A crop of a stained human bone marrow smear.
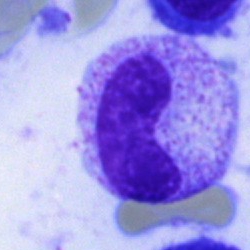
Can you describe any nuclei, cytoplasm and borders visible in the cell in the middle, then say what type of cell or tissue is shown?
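Point one is the outline, which is roughly round. Point two, the nucleus: kidney-shaped, its indentation facing right, and placed toward the left side of the cell. Point three, the chromatin, which is dark purple and clumped. Last, the name: band neutrophil.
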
